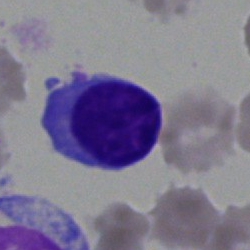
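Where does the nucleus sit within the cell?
Off-centre, toward the right side.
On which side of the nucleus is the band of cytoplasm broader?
On the left; the band is narrower on the right.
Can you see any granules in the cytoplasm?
No, none are visible.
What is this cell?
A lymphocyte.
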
